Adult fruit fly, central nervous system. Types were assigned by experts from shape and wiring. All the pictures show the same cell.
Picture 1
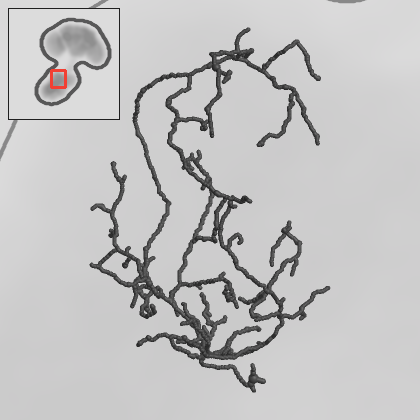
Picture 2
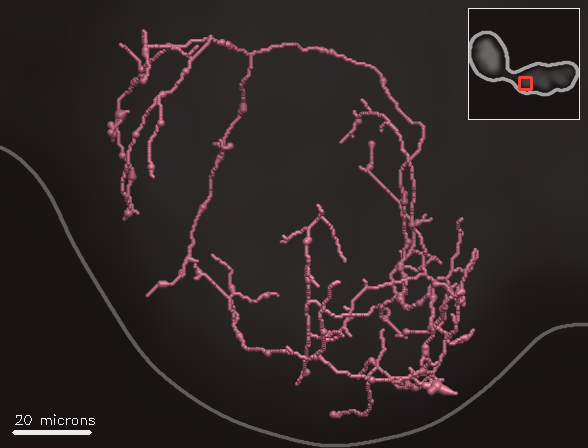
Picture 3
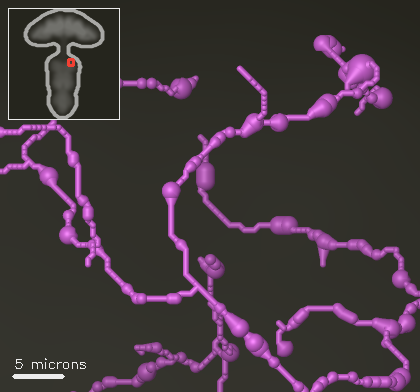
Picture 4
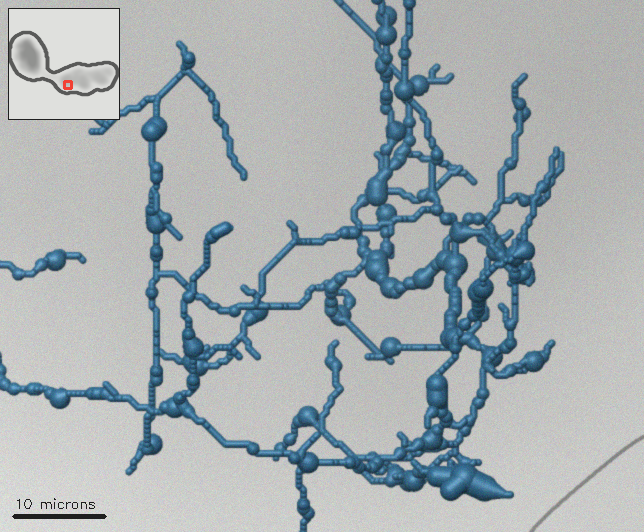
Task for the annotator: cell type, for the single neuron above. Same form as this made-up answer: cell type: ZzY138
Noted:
cell type: IN04B078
